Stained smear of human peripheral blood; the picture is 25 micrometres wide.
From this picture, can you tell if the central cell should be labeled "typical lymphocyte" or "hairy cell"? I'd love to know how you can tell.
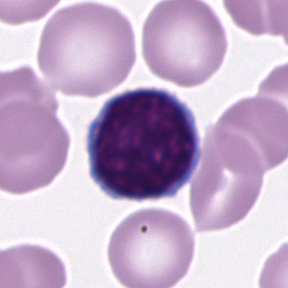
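It's a typical lymphocyte. What settles it is how little cytoplasm there is: just a thin rim around a round nucleus of about 9 micrometres, in a cell about 10 micrometres across, with the nucleus filling about 80% of the cell's area.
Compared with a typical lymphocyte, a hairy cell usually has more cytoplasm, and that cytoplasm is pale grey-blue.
Beyond that, the cell's outline is roughly round, the cytoplasm shows no granules, and no vacuoles are visible in the cell.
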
